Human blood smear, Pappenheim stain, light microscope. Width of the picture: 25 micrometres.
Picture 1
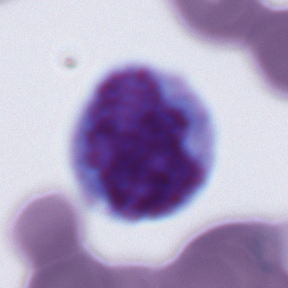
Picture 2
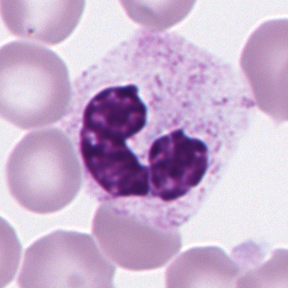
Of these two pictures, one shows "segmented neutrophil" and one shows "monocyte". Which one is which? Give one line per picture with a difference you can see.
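In picture 1 we see a monocyte: No distinct granules are visible in the cytoplasm.
In picture 2 we see a segmented neutrophil: Fine pink-violet granules are scattered throughout the cytoplasm.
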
